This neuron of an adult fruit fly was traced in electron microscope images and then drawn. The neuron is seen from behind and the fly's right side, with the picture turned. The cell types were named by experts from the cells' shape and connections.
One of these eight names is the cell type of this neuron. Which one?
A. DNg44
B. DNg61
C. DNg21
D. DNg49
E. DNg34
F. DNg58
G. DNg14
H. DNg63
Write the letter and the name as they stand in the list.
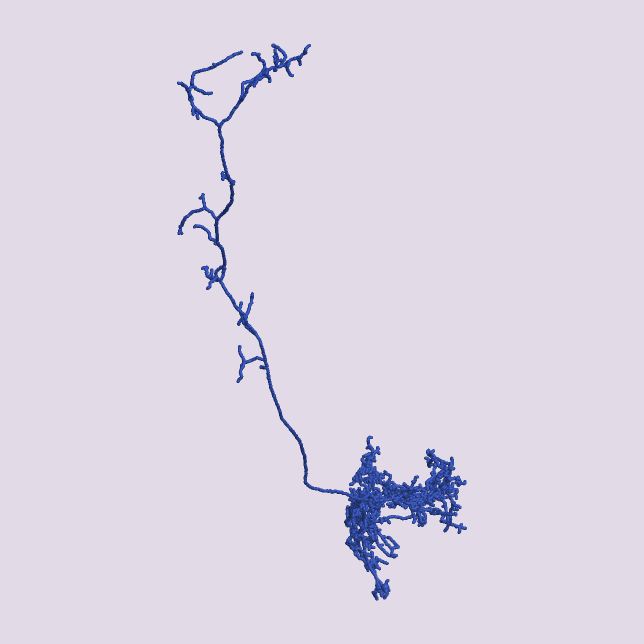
A. DNg44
